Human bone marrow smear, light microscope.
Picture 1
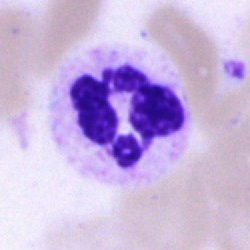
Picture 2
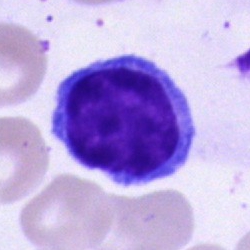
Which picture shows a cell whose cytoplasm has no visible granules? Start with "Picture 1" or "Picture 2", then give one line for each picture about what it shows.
Picture 2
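What picture 1 shows: Fine pinkish-lilac granules are scattered through the cytoplasm.
What picture 2 shows: No granules are seen in the cytoplasm.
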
